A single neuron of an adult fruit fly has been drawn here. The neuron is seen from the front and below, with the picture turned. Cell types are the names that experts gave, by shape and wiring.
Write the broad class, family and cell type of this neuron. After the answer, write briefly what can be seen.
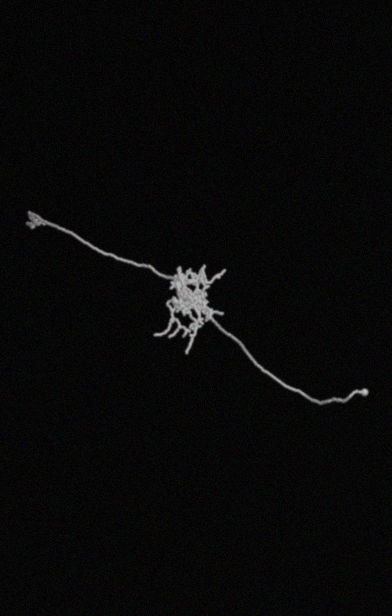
It is a central-brain intrinsic neuron. The family is hemilineage LB5. It is of cell type PRW013. As drawn here it is wider than it is tall.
